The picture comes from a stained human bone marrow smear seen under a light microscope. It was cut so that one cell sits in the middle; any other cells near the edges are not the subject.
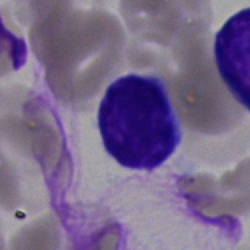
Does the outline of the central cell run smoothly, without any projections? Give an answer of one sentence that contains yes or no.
Yes, the edge of this cell is smooth and even.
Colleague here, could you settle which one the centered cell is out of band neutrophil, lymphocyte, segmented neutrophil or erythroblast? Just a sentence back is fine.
At the crop's centre, the cell is a lymphocyte.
